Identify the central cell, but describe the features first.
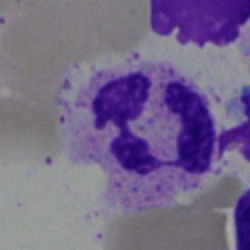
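Glance at this one and you'll find a roughly round outline. Its chromatin is dark purple and coarsely clumped, and there are no nucleoli to be seen. It's a segmented neutrophil.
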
